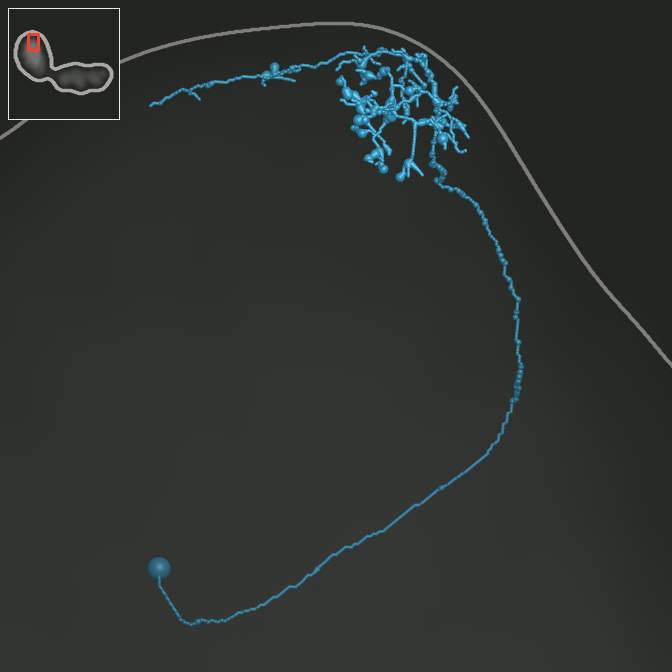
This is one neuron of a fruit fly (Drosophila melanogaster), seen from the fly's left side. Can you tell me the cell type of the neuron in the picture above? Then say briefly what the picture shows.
The cell type is CB1178. It is a central-brain intrinsic neuron. Its cell body lies at the lower left of the picture. Dozens of branch ends can be seen.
